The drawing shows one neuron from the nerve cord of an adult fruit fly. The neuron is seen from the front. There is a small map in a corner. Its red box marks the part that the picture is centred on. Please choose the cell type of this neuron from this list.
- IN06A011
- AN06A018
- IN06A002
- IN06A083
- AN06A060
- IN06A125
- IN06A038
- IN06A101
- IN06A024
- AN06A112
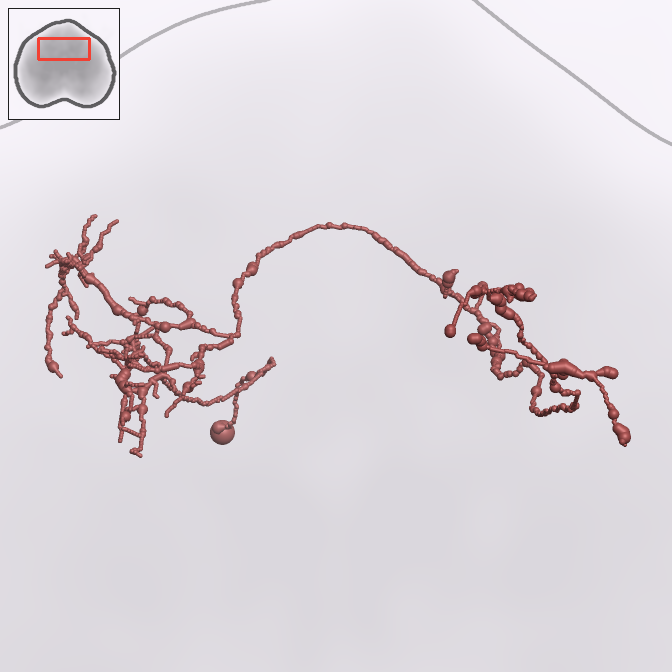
IN06A083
